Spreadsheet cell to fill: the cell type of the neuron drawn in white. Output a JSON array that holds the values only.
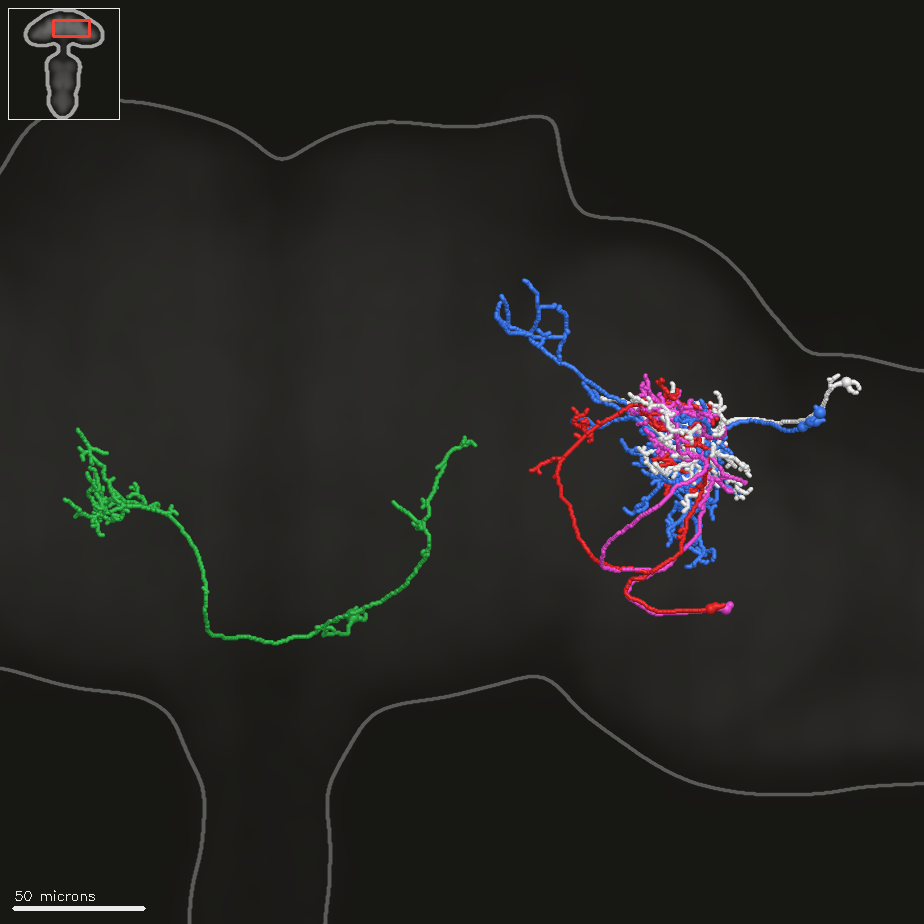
["LHAV4c1"]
